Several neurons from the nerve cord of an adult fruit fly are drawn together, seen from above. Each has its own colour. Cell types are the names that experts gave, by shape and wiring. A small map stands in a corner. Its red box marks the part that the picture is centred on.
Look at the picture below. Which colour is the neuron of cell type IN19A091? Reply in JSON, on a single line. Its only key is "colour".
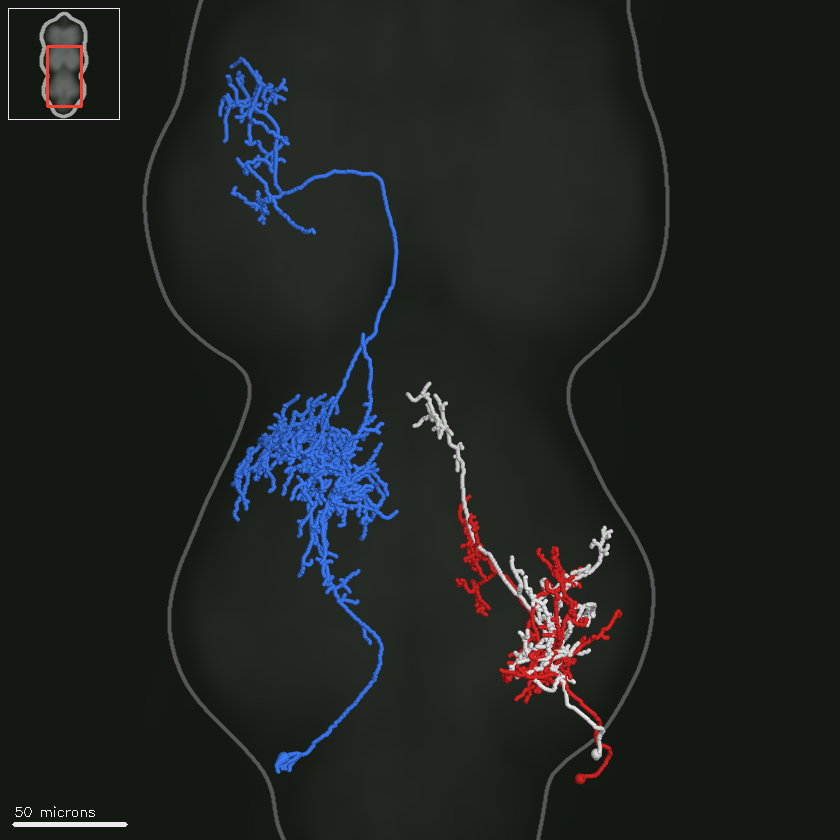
{"colour": "red"}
